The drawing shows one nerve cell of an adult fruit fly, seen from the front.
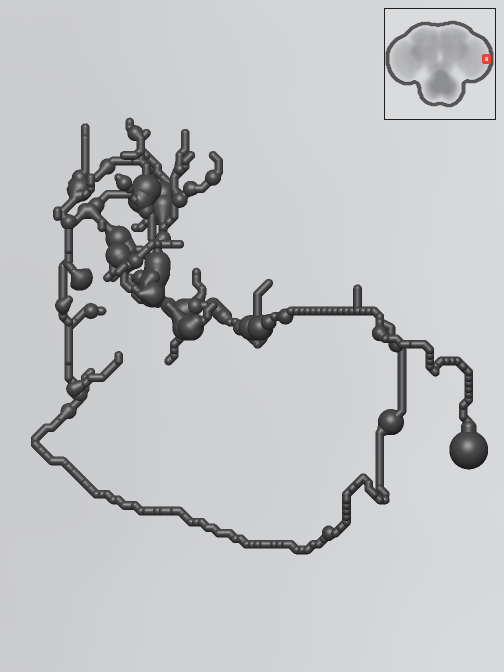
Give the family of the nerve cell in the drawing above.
Cm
